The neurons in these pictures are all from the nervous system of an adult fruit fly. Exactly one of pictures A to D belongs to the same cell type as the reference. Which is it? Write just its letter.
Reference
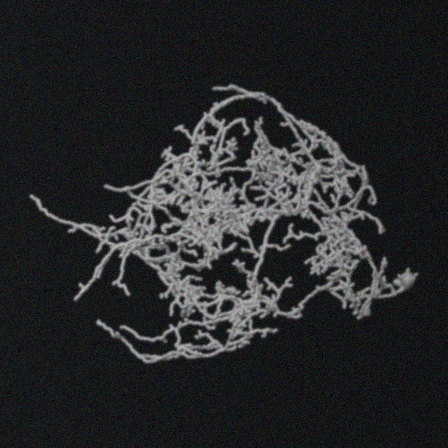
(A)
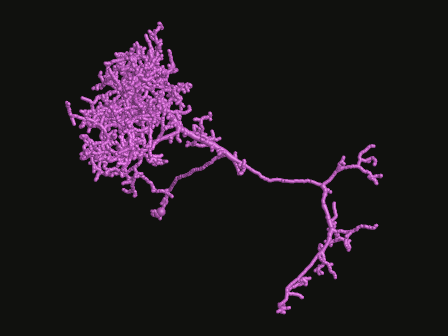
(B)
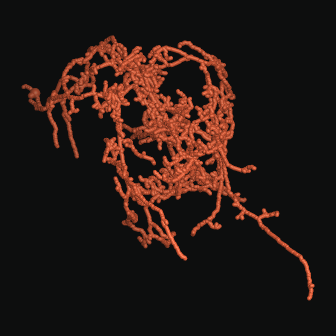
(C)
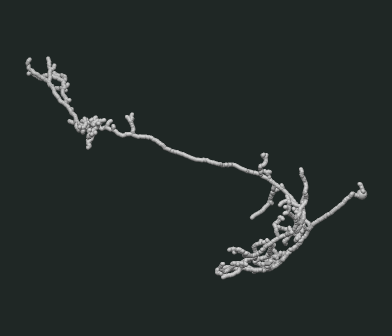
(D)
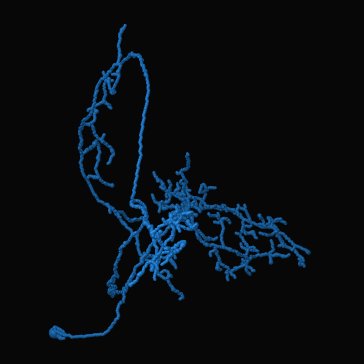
B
